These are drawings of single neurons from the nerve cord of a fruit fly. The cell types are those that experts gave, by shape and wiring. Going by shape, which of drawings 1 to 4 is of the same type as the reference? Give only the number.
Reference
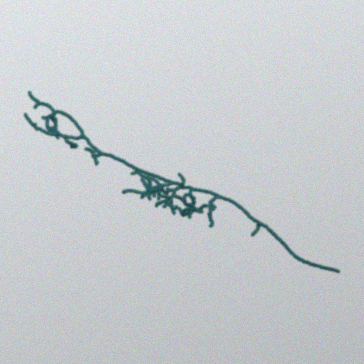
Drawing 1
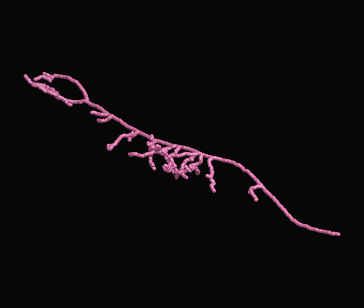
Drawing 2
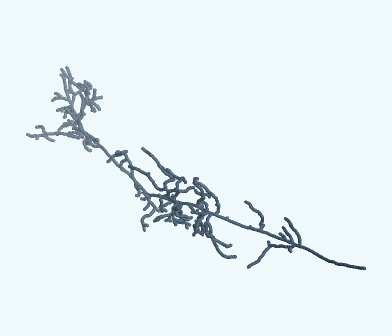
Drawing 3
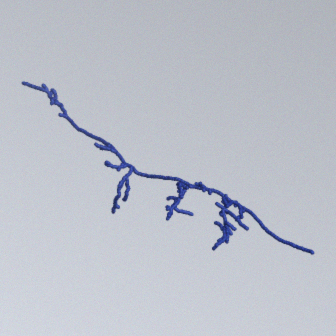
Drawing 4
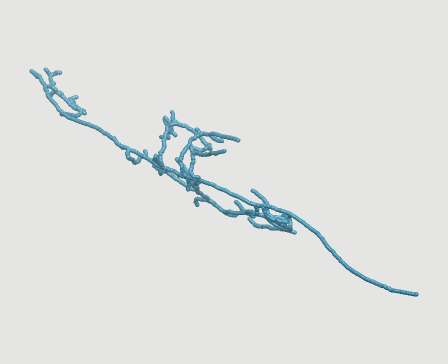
1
